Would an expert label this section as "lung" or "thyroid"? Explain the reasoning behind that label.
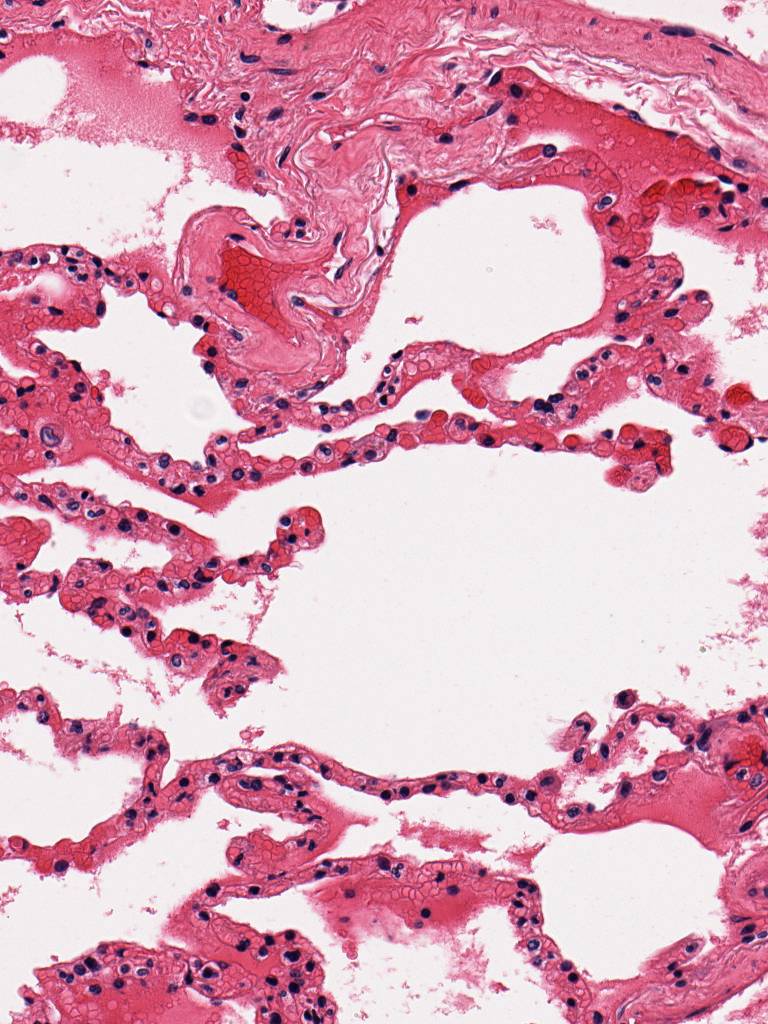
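It's lung. Look at the septa: the capillaries inside them are crowded with red blood cells, so the septa have a beaded red look. Near the top centre there's a small vessel with a thick pink wall and red blood cells in its lumen. Across the top runs wavy fibrous connective tissue with scattered spindle-shaped nuclei. And you won't find any fat cells in this field.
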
